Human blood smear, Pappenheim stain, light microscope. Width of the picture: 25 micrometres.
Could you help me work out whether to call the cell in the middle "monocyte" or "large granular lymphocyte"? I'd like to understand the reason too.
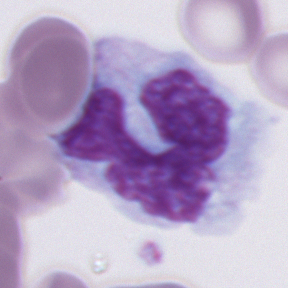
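Monocyte. Its nucleus is folded into a horseshoe, with a deep notch opening toward the top.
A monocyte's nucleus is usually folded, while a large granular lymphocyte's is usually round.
And I see no distinct coarse granules in the cytoplasm.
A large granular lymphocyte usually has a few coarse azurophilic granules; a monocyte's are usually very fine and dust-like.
The cytoplasm is abundant and pale grey-blue, the outline frayed on the right.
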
